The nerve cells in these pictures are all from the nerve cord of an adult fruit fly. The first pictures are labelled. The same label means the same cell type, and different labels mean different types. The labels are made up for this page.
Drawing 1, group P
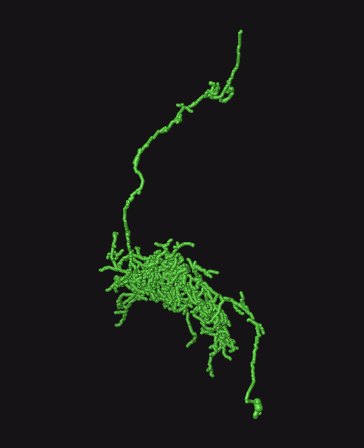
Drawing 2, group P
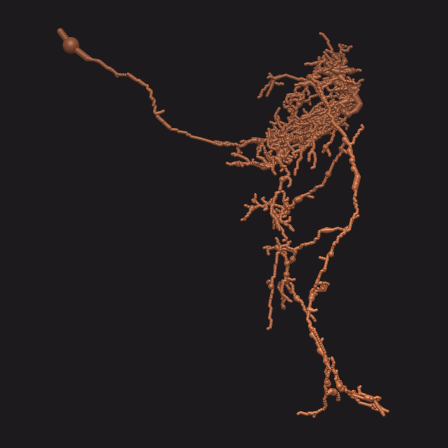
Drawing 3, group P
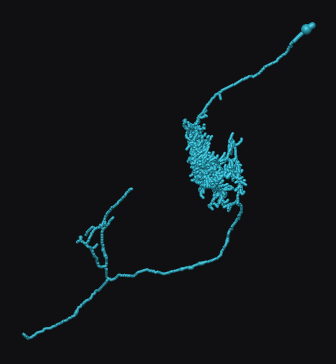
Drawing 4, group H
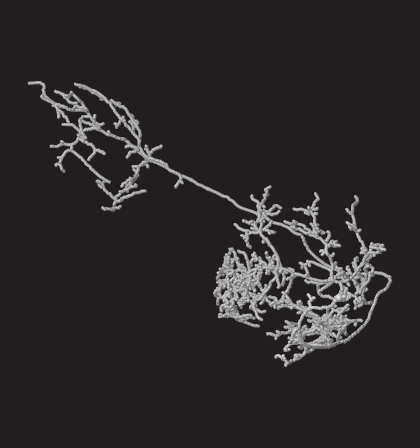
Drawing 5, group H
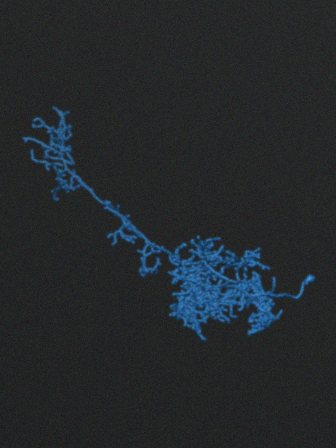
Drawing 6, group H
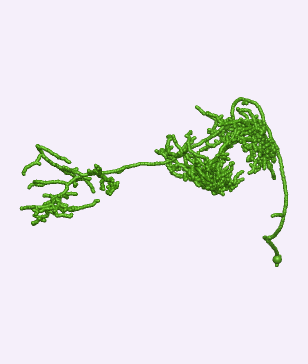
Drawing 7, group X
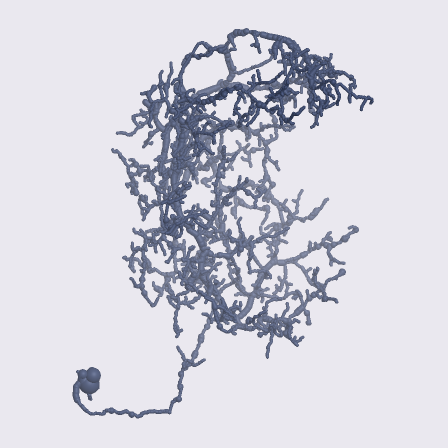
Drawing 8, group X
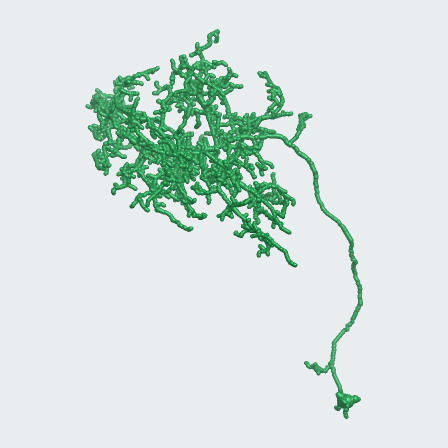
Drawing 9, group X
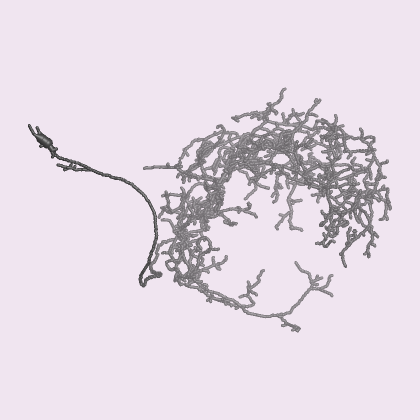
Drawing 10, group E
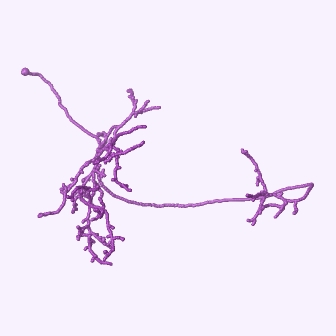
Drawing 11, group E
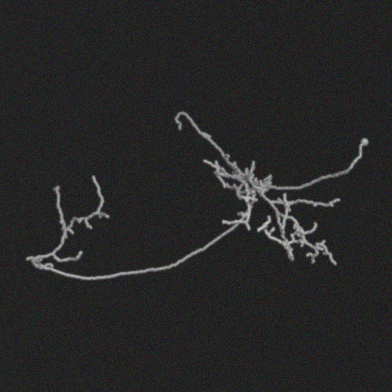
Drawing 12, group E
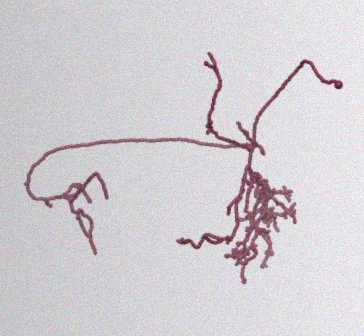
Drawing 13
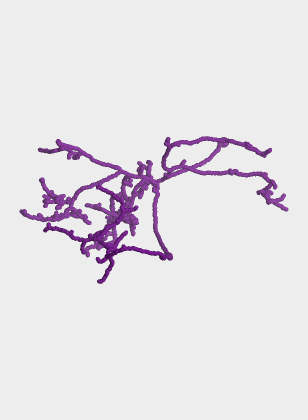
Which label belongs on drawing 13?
group E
